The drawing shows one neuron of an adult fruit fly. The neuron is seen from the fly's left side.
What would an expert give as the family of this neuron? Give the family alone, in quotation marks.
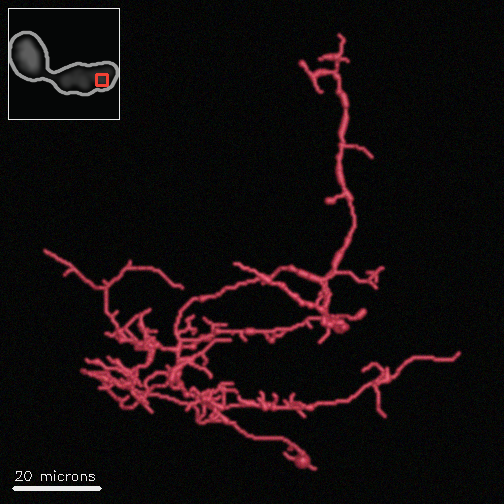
"hemilineage 14A"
